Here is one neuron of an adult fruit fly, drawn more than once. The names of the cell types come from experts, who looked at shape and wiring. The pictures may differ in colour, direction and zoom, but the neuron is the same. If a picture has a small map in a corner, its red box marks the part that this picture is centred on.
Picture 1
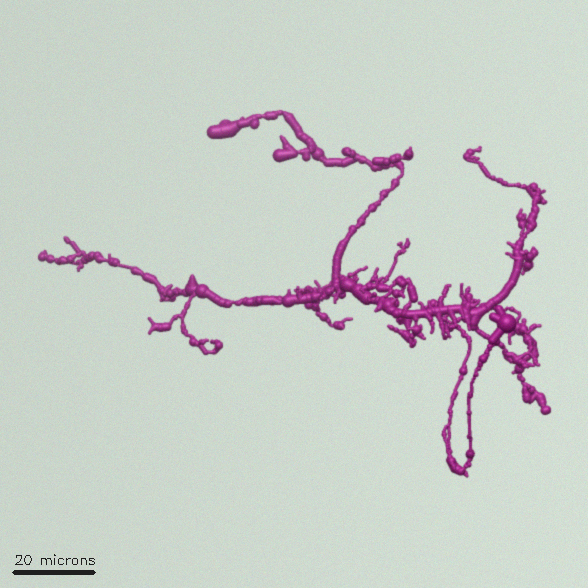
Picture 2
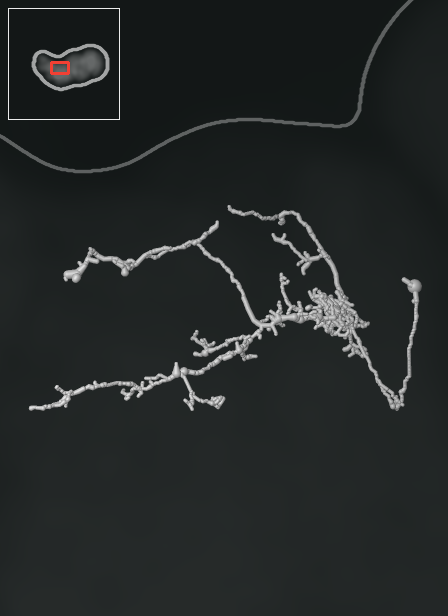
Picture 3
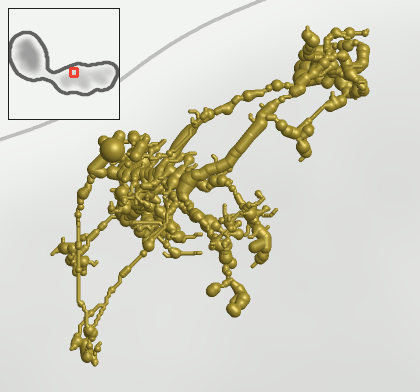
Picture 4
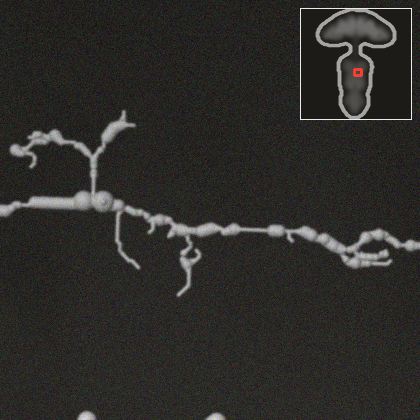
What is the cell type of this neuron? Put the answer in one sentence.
The cell type is IN11B009.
